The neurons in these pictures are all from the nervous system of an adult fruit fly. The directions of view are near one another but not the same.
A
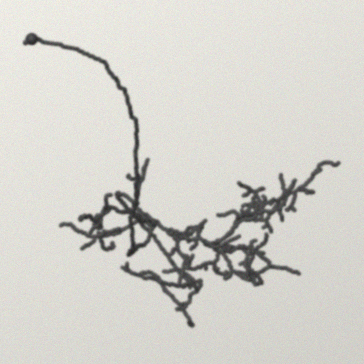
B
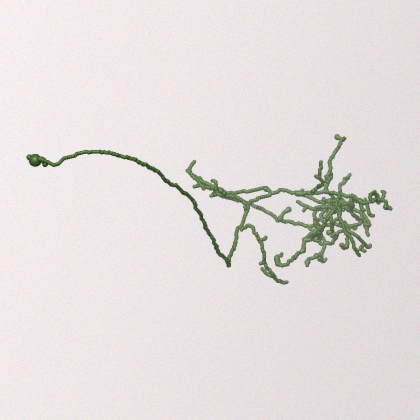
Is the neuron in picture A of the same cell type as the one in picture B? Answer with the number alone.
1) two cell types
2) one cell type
1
